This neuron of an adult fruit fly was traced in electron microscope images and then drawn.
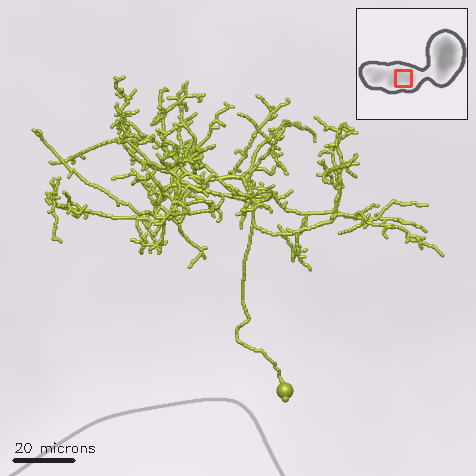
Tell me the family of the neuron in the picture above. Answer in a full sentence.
The family is hemilineage 00A.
